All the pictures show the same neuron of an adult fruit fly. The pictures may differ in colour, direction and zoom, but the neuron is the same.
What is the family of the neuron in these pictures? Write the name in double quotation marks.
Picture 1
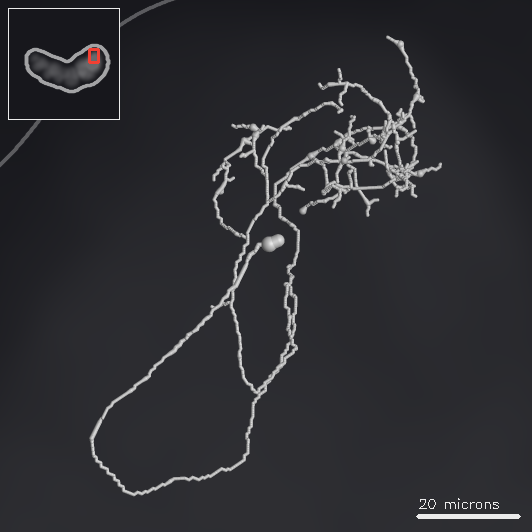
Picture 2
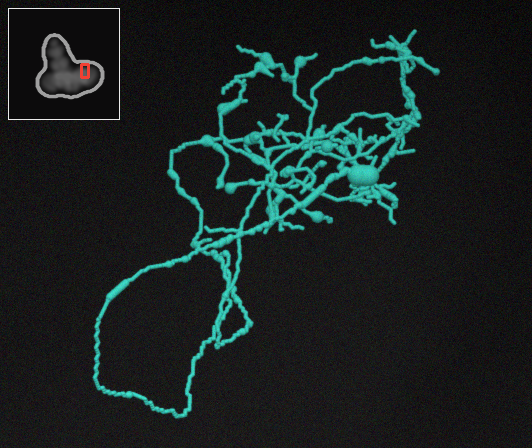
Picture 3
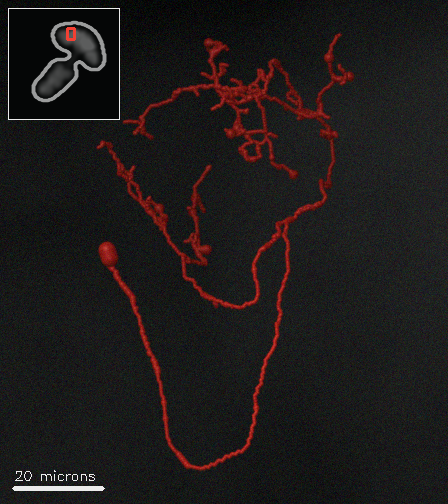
"hemilineage VPNp&v1_posterior"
